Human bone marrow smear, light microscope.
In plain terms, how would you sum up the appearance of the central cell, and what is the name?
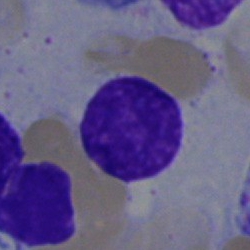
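Let's look at the outline first: it is round and smooth. Around the nucleus there is very little cytoplasm, a thin rim at most. The chromatin stains deep purple and is dense, with a slight mottling, and you won't find any distinct nucleoli. This cell is a lymphocyte.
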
